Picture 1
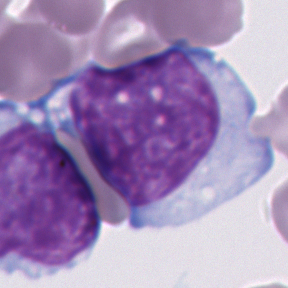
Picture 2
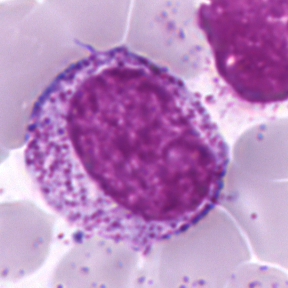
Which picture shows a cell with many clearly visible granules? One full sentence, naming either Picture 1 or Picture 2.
The cytoplasm of the cell shown in picture 2 carries many visible granules.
